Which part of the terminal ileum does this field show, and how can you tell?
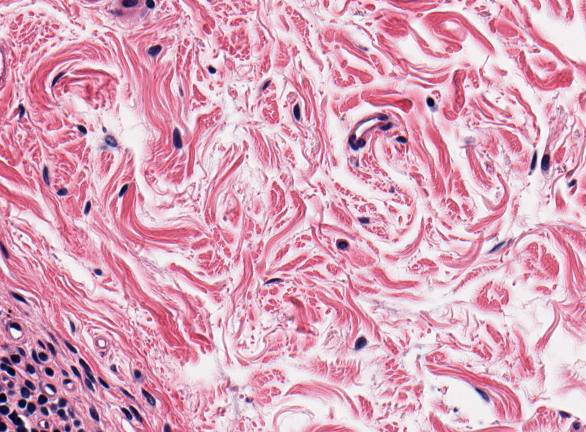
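You're looking at dense connective tissue. Wavy pink collagen bundles run in many directions across most of the field, with white clefts between them, and the cells among them are sparse, mostly with small, elongated, dark fibroblast nuclei.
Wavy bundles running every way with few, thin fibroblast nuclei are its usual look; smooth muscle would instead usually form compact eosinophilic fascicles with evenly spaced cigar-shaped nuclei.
In the lower left corner there's a dense cluster of closely packed, small, dark nuclei.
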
